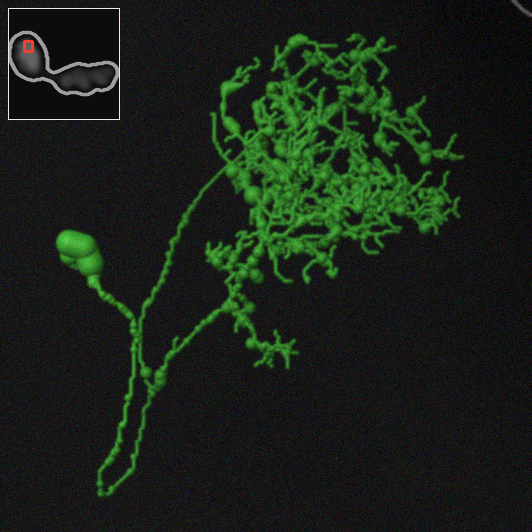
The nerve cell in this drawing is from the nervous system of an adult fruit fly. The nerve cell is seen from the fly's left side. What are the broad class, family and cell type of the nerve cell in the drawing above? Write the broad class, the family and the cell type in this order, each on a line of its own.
central-brain intrinsic neuron
hemilineage LHl1
LHAV4a1_b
